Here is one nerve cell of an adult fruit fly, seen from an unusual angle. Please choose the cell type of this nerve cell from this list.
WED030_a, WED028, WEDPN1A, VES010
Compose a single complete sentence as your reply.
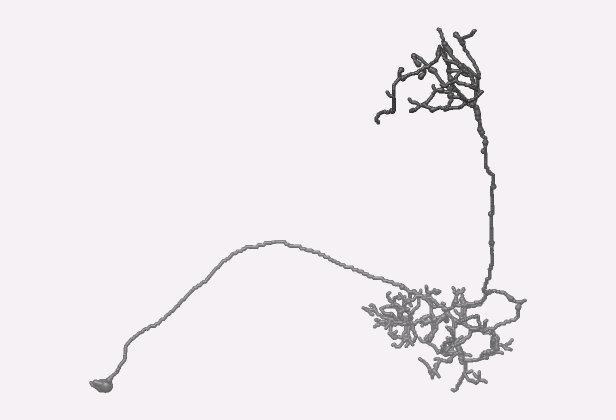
The cell type that this nerve cell has is WEDPN1A.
